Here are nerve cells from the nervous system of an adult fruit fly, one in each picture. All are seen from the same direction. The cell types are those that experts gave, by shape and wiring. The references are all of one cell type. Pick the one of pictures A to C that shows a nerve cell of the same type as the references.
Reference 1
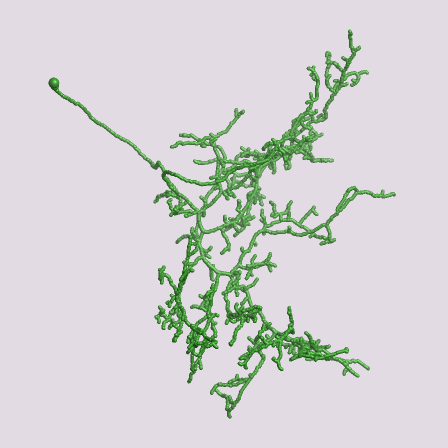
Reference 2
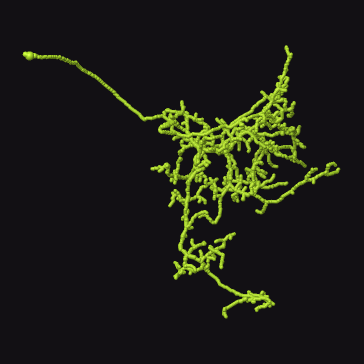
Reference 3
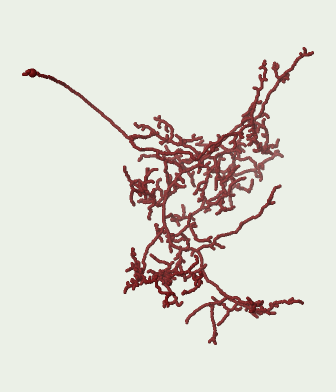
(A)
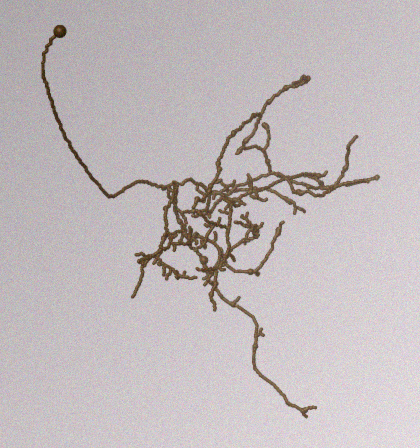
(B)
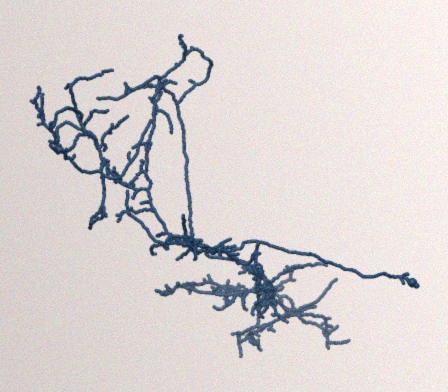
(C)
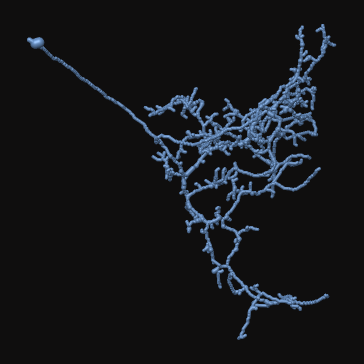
C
